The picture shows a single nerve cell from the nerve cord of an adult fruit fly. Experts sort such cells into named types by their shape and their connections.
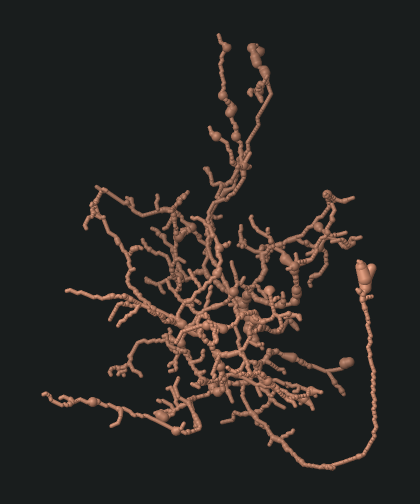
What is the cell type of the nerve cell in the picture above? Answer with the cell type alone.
IN21A042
